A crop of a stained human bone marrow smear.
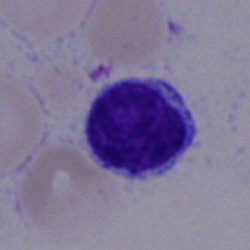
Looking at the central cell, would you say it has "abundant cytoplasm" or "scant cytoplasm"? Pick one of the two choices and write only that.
Scant cytoplasm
